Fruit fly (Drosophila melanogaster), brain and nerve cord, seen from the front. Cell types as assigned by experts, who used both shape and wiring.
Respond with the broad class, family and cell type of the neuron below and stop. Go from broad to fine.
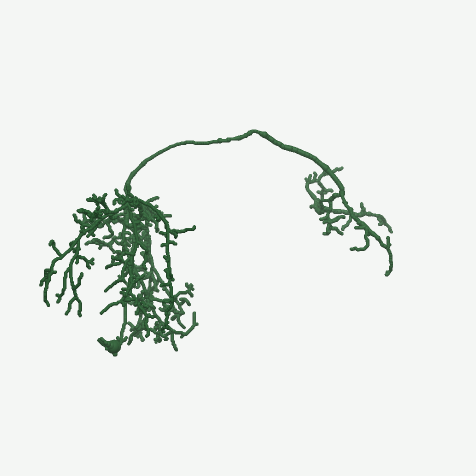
nerve-cord intrinsic neuron; hemilineage 14B; IN14B001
